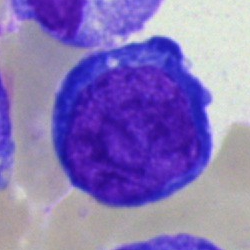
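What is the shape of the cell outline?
Roughly round.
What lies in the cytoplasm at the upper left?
A single small clear spot; no granules are seen in the cytoplasm.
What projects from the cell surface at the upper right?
Small blunt bulges.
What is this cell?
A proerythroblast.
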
